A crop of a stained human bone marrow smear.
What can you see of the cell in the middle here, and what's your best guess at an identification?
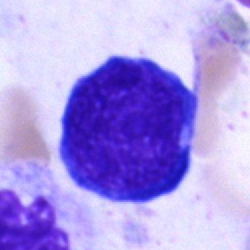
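Taking the outline first, the cell is roughly round, its edge slightly irregular. Second, the nucleus fills almost the whole cell. Third, only a very thin rim of deep blue cytoplasm can be seen. Fourth, no vacuoles are seen anywhere in the cell. This is a proerythroblast.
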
